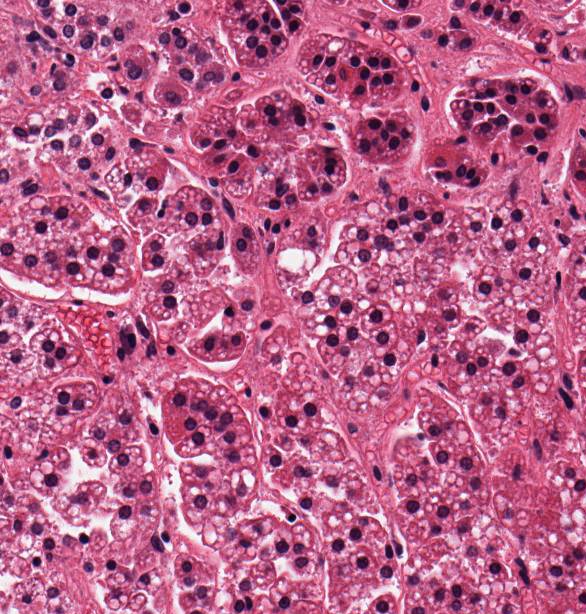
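Adrenal gland, haematoxylin and eosin: throughout the field, cells lie in rounded nests and short cords divided by thin septa. Most of the cells have pale, foamy cytoplasm packed with many small clear vacuoles. In the upper part of the field, some nests have pinker cytoplasm with fewer vacuoles than the rest. None of the nests has a central lumen.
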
